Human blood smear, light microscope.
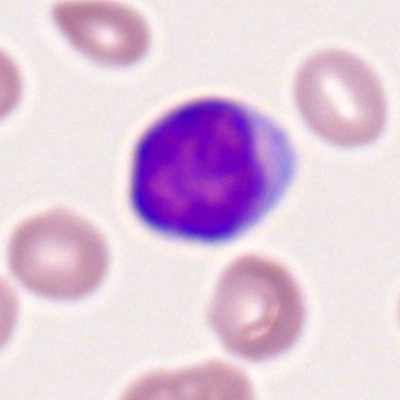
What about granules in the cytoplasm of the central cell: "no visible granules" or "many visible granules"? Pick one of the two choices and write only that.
No visible granules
